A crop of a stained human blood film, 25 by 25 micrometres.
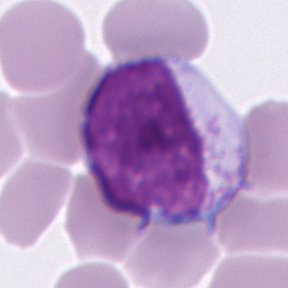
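Large granular lymphocyte in a stained peripheral blood smear. Its cytoplasm, pale greyish-blue, forms a crescent on the right side of the nucleus and holds scattered fine purple granules. Small pointed projections stick out from the lower edge of the cell.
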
